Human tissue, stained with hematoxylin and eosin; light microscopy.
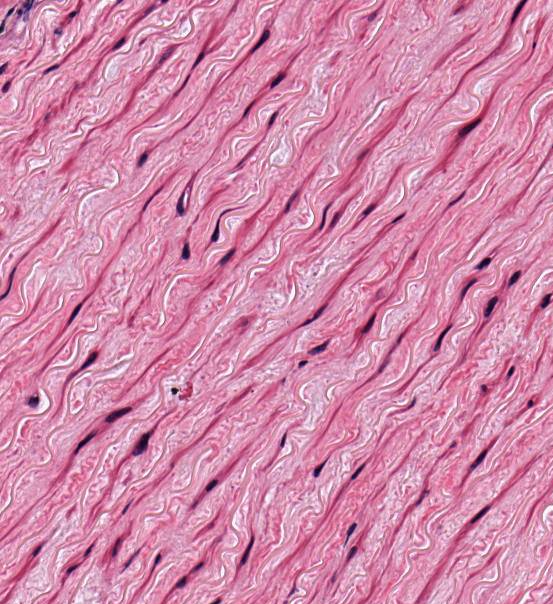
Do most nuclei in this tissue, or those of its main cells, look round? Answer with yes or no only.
No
